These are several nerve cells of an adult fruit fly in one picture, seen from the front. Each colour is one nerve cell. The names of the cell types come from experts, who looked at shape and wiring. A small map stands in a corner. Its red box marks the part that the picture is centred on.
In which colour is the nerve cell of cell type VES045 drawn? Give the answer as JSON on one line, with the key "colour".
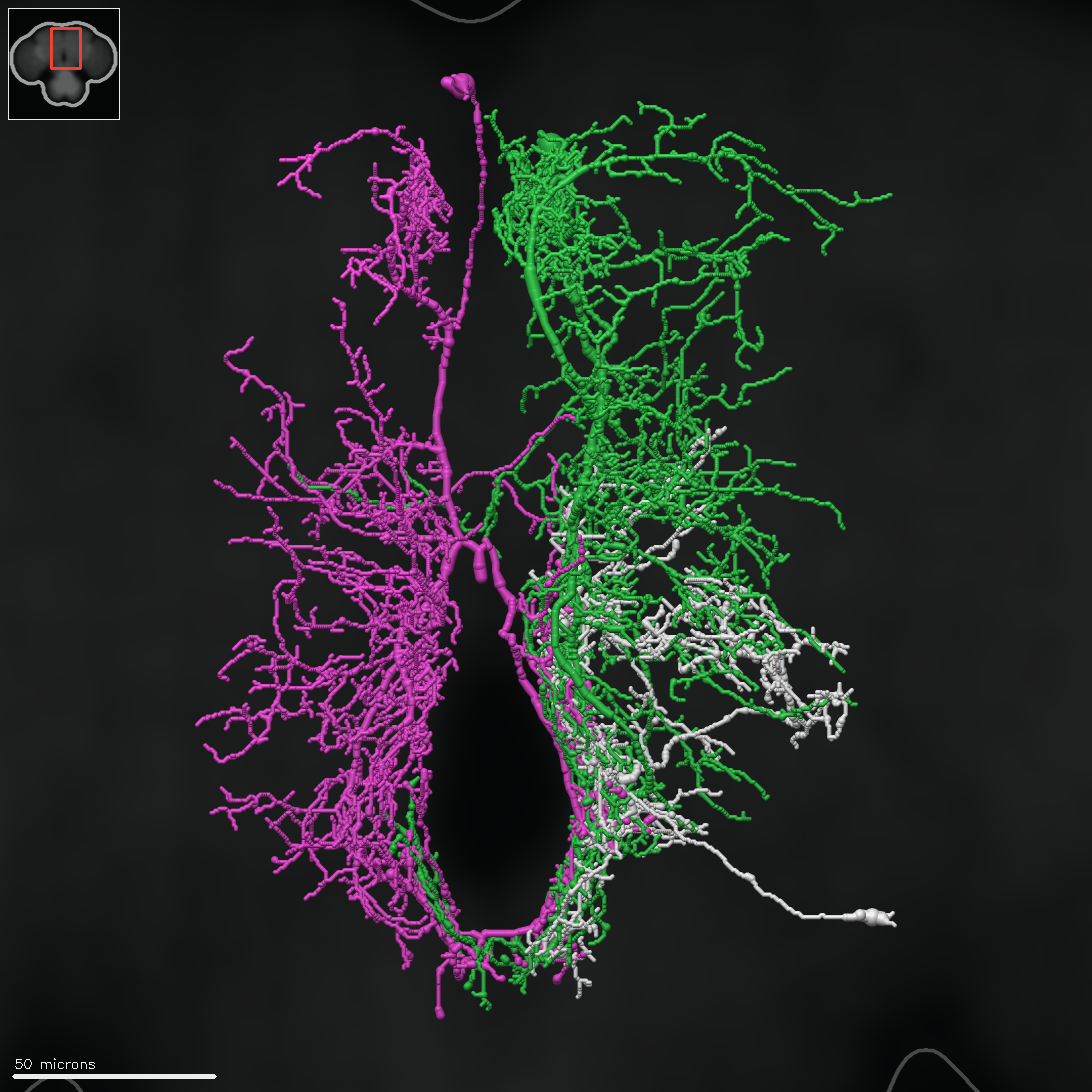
{"colour": "magenta"}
